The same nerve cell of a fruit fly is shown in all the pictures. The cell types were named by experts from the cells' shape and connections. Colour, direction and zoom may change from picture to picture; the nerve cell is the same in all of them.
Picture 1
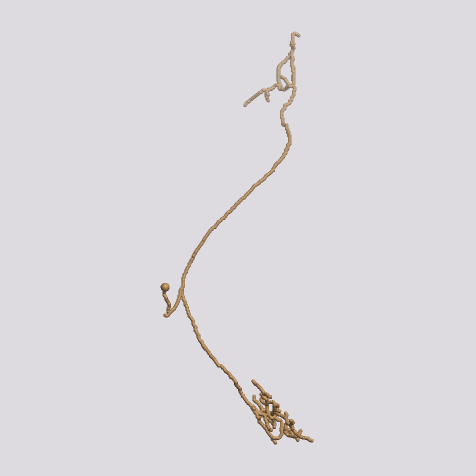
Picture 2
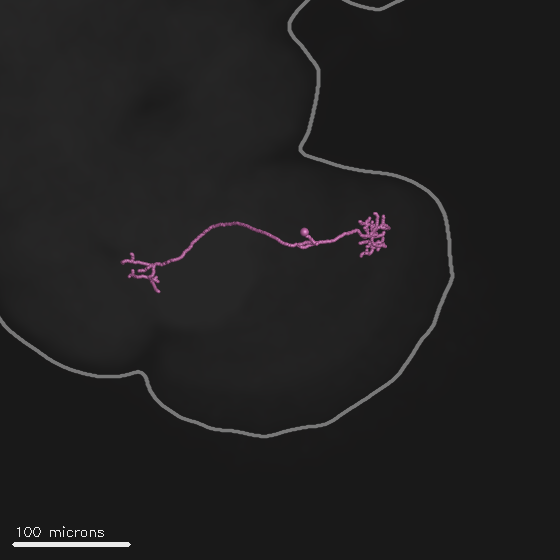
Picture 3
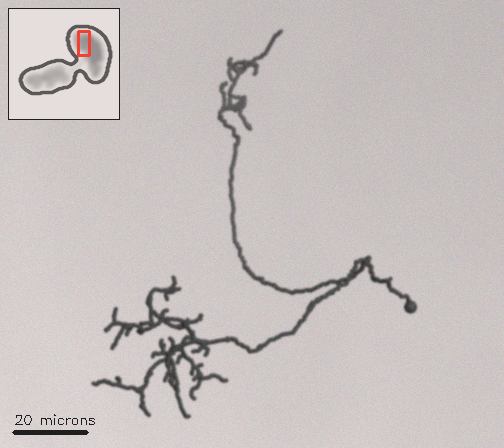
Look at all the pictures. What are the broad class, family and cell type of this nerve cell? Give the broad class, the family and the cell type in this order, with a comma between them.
visual projection neuron, MeVP, MeVP1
